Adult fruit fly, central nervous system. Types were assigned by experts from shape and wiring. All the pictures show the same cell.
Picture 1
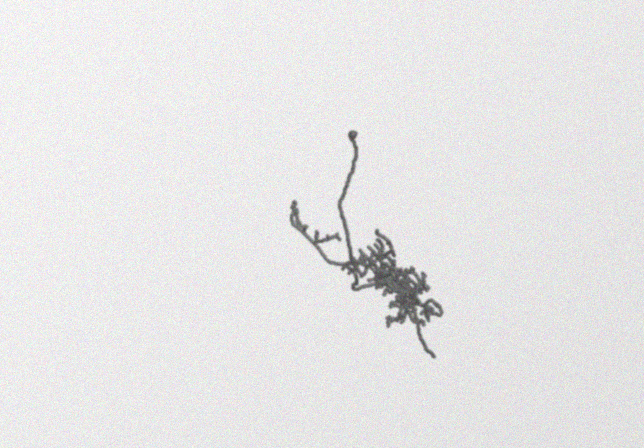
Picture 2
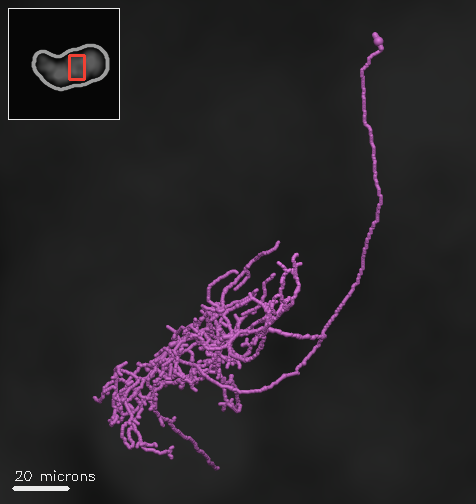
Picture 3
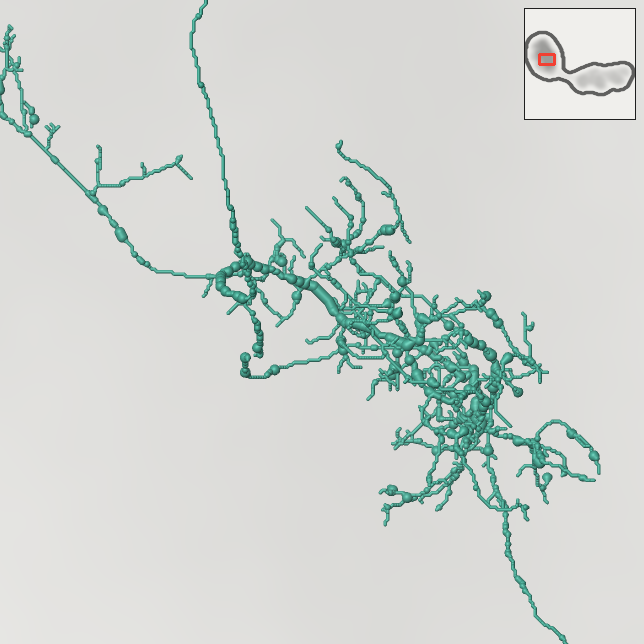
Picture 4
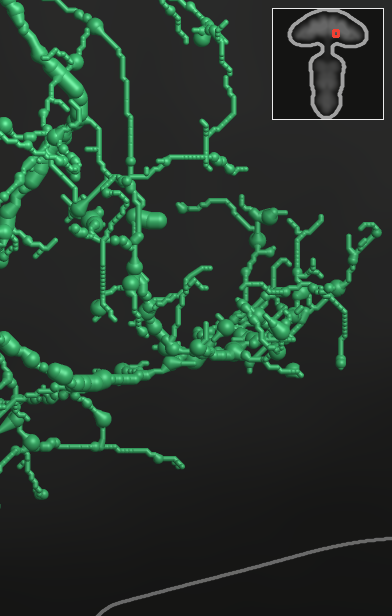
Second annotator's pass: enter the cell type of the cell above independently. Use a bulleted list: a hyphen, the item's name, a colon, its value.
- cell type: PS118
